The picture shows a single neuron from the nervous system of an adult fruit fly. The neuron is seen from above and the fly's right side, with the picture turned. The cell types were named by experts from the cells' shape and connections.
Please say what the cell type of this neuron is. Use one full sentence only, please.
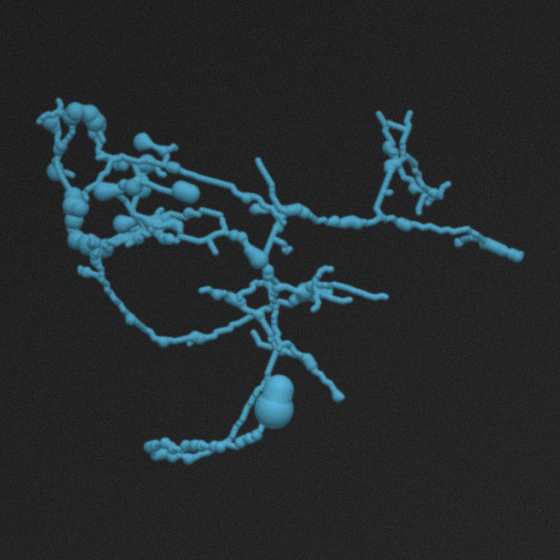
This neuron is typed as CB4129.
